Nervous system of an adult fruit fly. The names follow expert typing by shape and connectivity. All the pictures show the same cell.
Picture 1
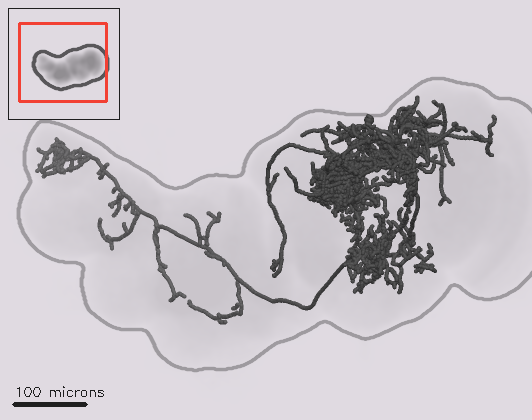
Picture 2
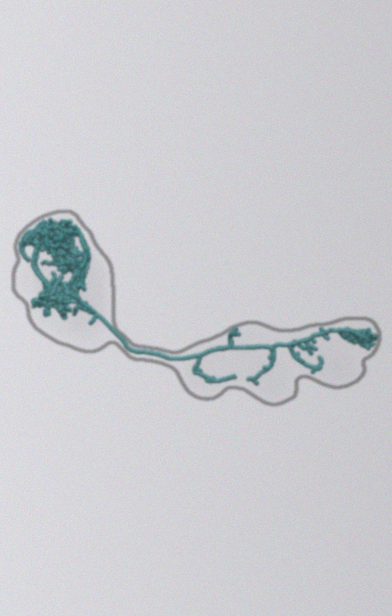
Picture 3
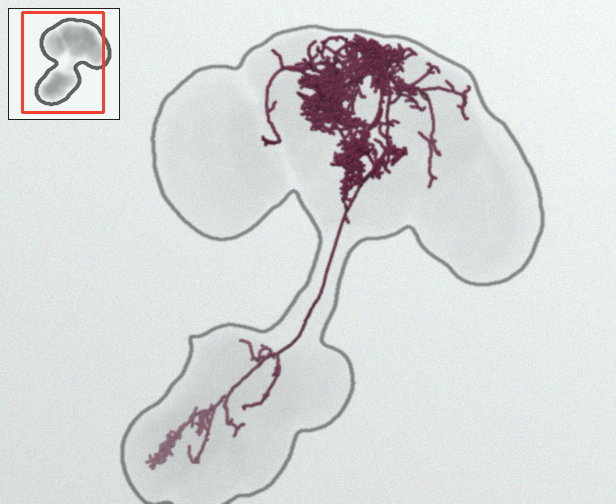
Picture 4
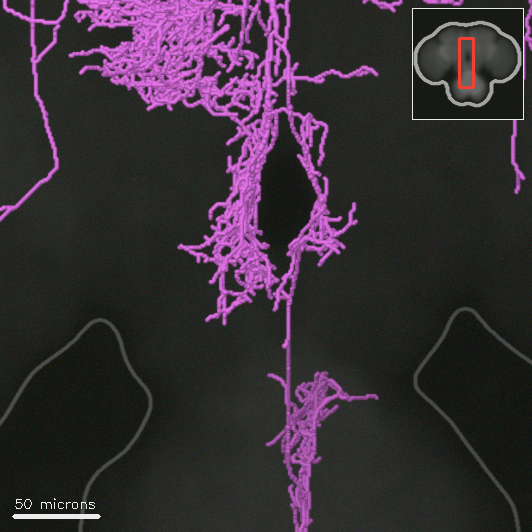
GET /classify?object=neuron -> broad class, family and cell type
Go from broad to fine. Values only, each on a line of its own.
descending neuron
DNpe
DNpe053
